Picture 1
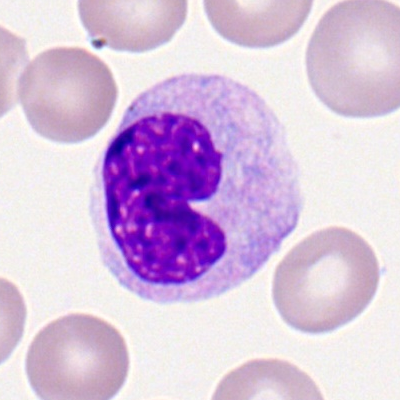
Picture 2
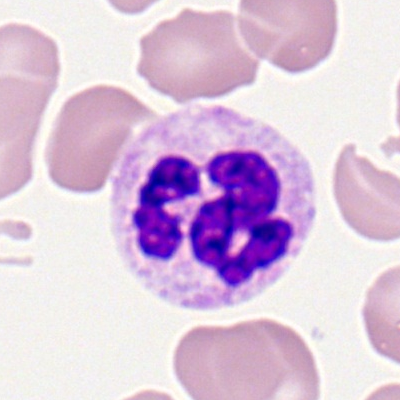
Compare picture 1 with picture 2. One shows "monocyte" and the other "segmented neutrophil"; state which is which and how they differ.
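Picture 1 shows a monocyte, and picture 2 shows a segmented neutrophil. Check the outline first: the monocyte in picture 1 is roundish and smooth, with no projections on its surface, while the segmented neutrophil in picture 2 is roughly round. Next, the nucleus: in picture 1 it is kidney-shaped, with a deep notch on its right side.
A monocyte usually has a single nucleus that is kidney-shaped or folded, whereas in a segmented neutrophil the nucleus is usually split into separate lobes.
Then the chromatin: it is dark purple in both, clumped with small pale gaps between the clumps in picture 1 and coarsely clumped in picture 2.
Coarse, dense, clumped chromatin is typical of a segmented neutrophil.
Neither nucleus shows a nucleolus.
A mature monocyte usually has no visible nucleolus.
Last, the cytoplasm, which differs in colour and in its granules. In picture 1 it is pale lilac-grey with a fine, dusty texture and no coarse or brightly coloured granules.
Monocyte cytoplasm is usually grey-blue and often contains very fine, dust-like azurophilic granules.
In picture 2 it is plentiful and pale pinkish-lilac, filled with fine, faint lilac granules, and free of vacuoles.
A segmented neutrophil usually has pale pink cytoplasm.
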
